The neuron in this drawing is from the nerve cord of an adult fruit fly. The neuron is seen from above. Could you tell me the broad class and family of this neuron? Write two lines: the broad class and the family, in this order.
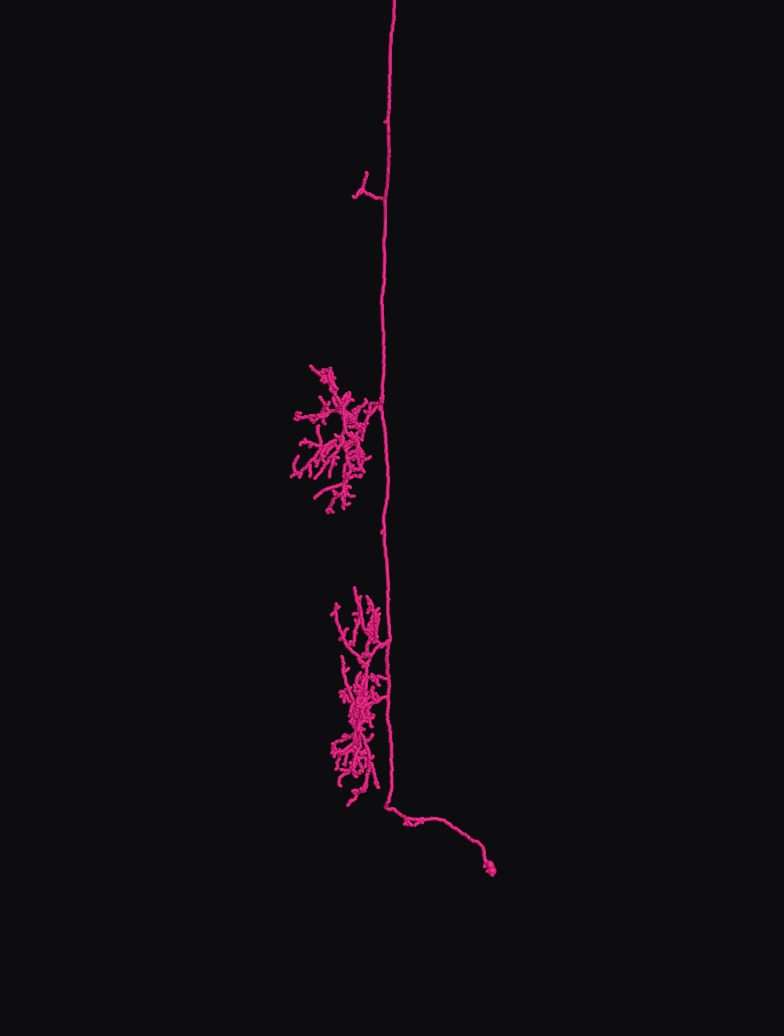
ascending neuron
hemilineage 09B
